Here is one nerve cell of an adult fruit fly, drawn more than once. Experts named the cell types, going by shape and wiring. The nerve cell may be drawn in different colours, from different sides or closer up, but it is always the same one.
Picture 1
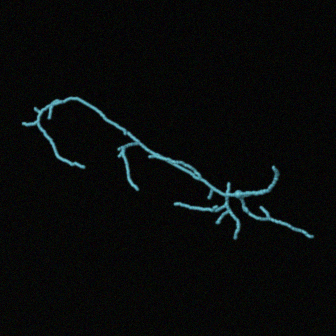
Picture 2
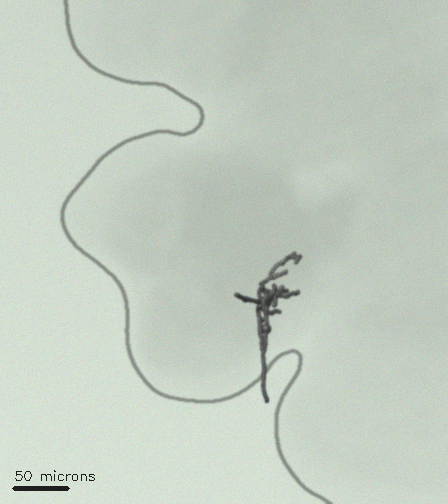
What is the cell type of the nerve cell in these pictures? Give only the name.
SNpp11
